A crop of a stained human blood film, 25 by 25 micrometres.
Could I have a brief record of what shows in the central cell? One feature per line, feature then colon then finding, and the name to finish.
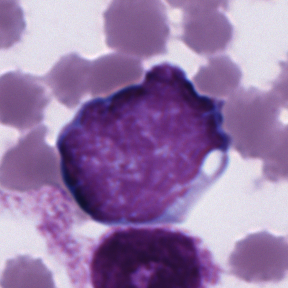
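Nucleus: fills most of the cell
Chromatin: finely stippled, small pale spots scattered through
Cytoplasm: scant, pale greyish-blue, mainly lower right
Clear space: unstained, oval, at right edge of cell
Name: myeloblast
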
